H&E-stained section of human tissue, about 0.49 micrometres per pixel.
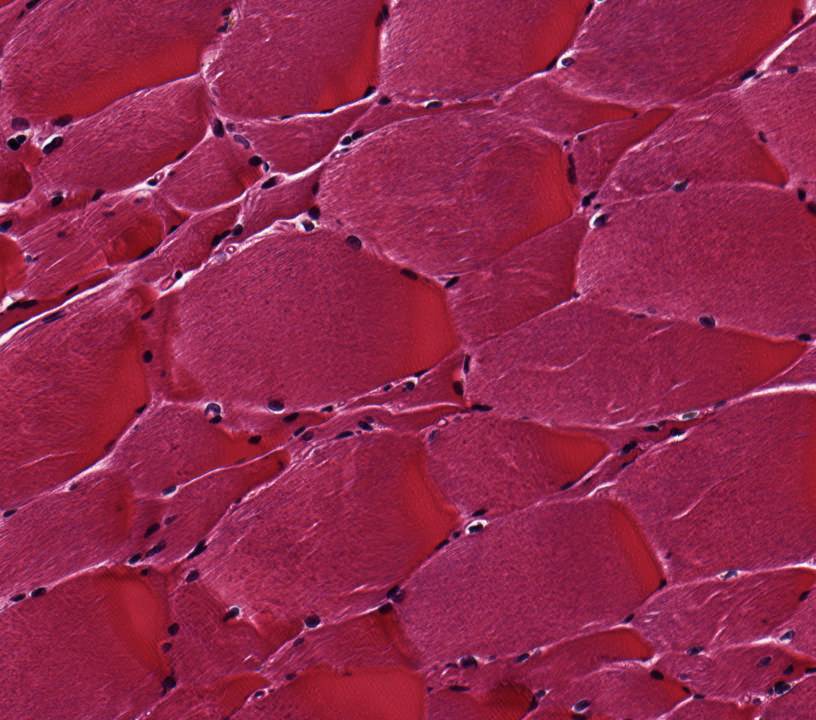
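Skeletal muscle. Outline: the fibres are angular and polygonal where they press against one another. Size: fibres toward the upper left are smaller than the large fibres in the centre. Nuclear position: at the fibre edges, not the centres. Nuclear appearance: small, dark-staining, flattened or oval.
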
